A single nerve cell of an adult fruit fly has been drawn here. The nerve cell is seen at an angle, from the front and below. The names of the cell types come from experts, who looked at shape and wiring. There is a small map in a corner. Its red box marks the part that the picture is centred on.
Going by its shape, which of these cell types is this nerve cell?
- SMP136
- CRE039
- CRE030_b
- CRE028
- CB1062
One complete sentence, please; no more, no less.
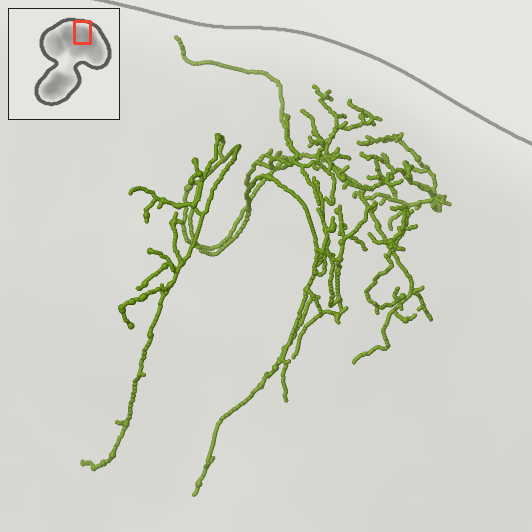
The cell type name CRE030_b applies to this nerve cell.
